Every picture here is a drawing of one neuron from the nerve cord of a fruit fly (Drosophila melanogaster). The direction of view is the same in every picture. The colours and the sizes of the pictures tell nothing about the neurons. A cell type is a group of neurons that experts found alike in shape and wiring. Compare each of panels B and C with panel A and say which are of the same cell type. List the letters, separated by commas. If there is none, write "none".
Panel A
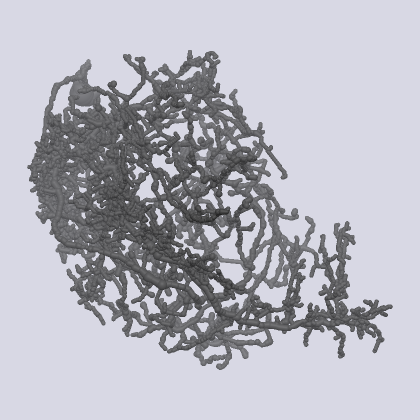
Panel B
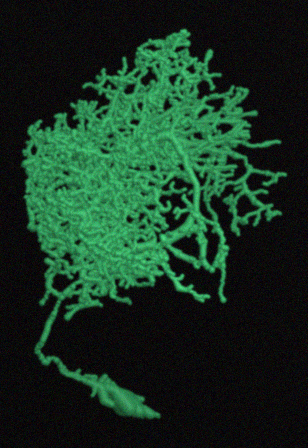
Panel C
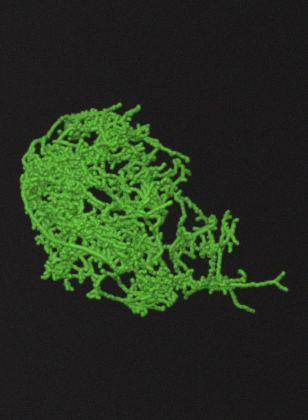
C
